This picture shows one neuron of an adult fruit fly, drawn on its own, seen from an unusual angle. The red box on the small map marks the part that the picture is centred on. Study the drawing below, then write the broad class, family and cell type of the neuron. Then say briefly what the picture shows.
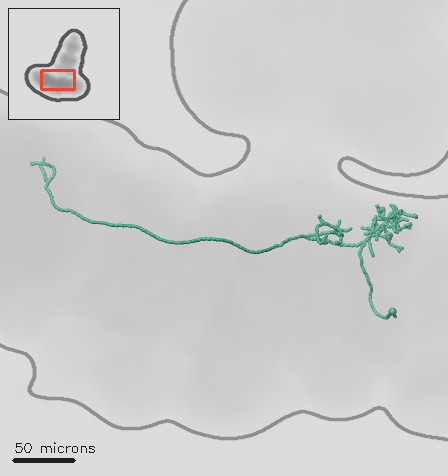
This is a central-brain intrinsic neuron. Its family is hemilineage LHa1. The cell type is CB2693. From left to right in the picture it spans about 350 microns. In this view it is wider than it is tall.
